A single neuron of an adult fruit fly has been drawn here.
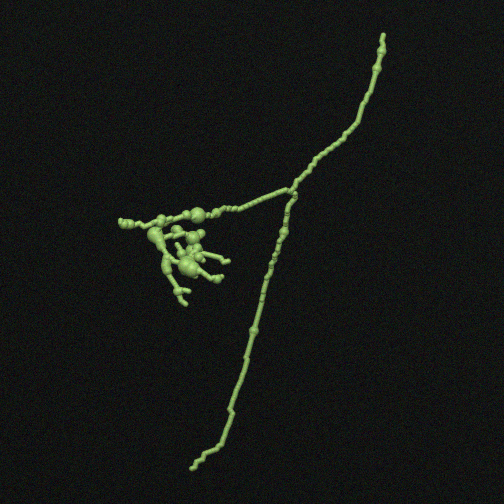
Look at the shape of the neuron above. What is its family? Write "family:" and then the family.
family: class olfactory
